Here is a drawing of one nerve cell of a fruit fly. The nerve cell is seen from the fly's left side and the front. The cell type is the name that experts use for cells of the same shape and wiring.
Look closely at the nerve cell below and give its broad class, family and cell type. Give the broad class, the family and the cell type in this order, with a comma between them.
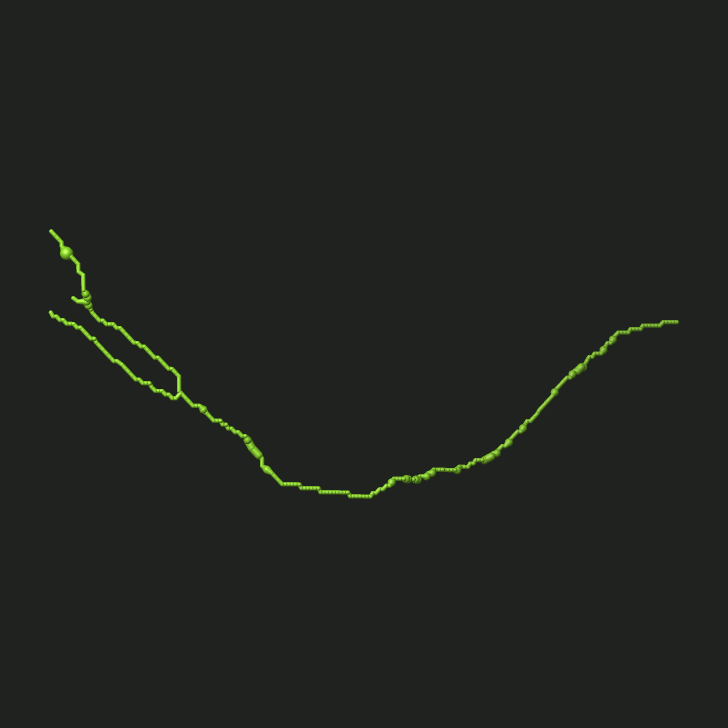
sensory neuron entering the nerve cord, class gustatory, LgLG3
